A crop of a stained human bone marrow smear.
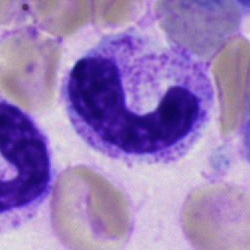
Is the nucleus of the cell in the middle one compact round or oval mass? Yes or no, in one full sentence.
No, the nucleus of this cell is a bent band with no separate lobes.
